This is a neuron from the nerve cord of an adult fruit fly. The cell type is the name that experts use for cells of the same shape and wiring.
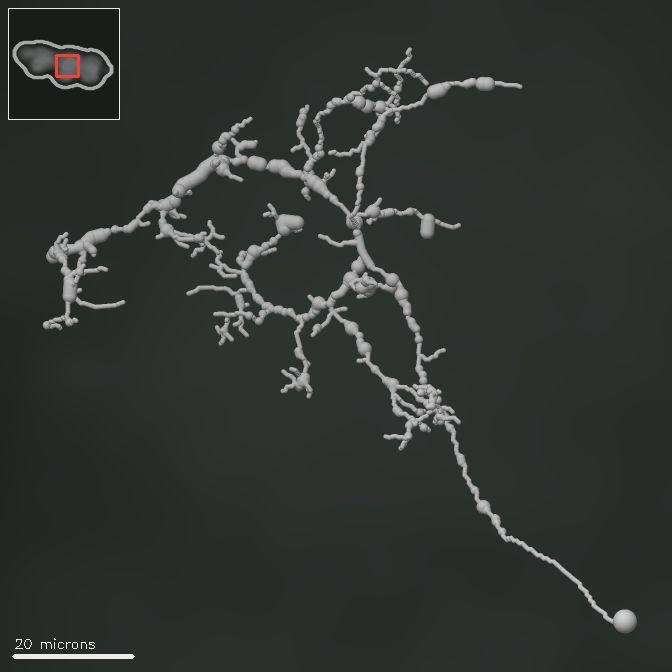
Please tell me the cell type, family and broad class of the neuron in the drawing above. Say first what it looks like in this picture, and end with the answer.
From left to right in the picture it spans about 100 microns. Dozens of branch ends can be seen. The cell type is IN13B094. The family is hemilineage 13B. This is a nerve-cord intrinsic neuron.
